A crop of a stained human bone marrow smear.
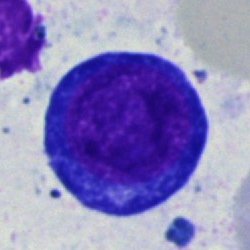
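Proerythroblast in a stained human bone marrow smear, the cell in the middle. Its nucleus sits toward the top, so a wider band of cytoplasm lies below it. You'll see the chromatin is purple and finely stippled, and the cytoplasm deep blue. Just under the nucleus there's a paler area in the cytoplasm.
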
